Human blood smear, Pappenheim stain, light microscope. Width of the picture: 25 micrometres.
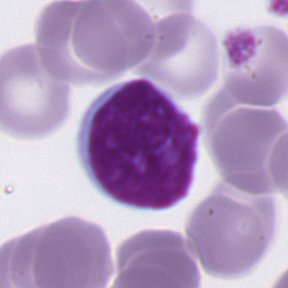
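Typical lymphocyte, the nucleated cell at the centre. Its outline is smooth, with no surface projections, and it measures about 11 micrometres across. Now look at the nucleus: about 11 by 10 micrometres and mostly rounded, though its right border looks somewhat flattened and angular. The chromatin stains dark purple and looks dense and coarsely clumped. What little cytoplasm you can see is pale greyish blue.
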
